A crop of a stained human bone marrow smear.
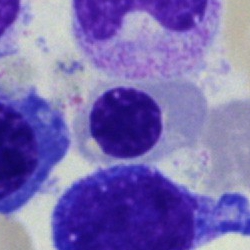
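erythroblast: the cell in the middle of a stained human bone marrow smear, viewed by light microscope. Its outline is round to oval, with a smooth edge. The nucleus sits off-centre toward the left side of the cell, so the rim of cytoplasm is widest on the right. No granules are present in the cytoplasm.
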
